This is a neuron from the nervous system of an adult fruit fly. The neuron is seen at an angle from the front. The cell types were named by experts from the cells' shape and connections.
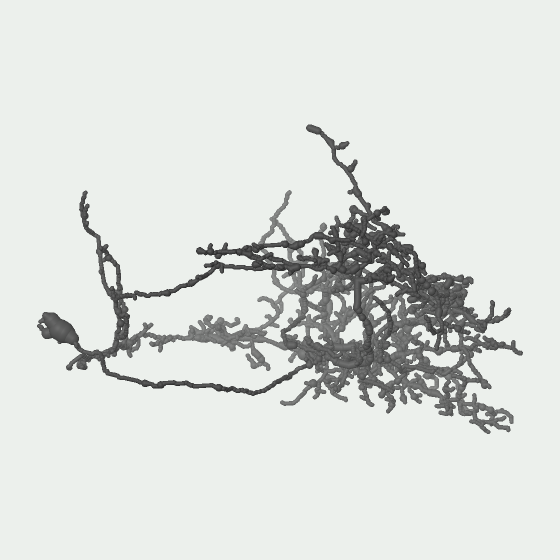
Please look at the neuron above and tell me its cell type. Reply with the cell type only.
CL064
